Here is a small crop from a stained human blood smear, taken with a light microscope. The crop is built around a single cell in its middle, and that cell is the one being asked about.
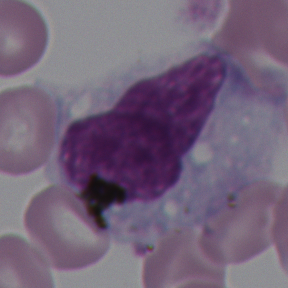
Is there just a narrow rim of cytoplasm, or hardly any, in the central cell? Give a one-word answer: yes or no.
No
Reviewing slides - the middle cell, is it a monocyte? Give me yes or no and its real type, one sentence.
Yes, as for the central cell, it is a monocyte.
